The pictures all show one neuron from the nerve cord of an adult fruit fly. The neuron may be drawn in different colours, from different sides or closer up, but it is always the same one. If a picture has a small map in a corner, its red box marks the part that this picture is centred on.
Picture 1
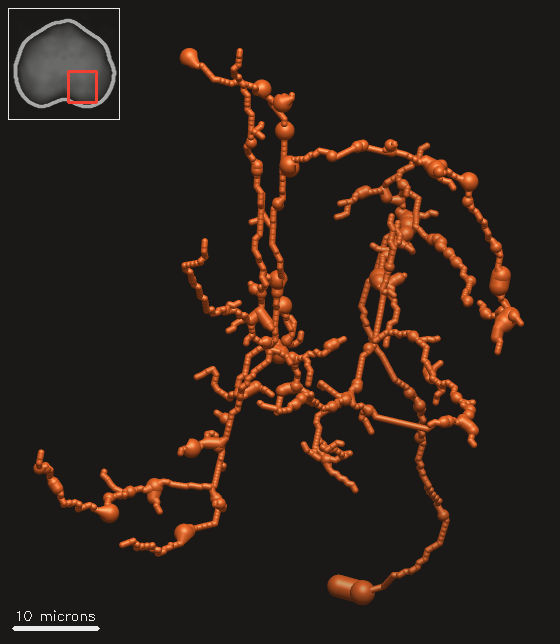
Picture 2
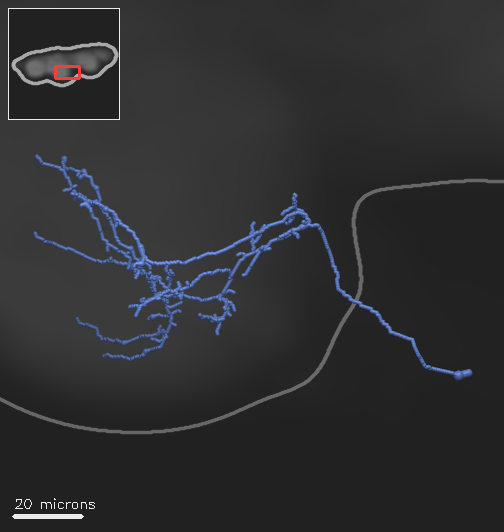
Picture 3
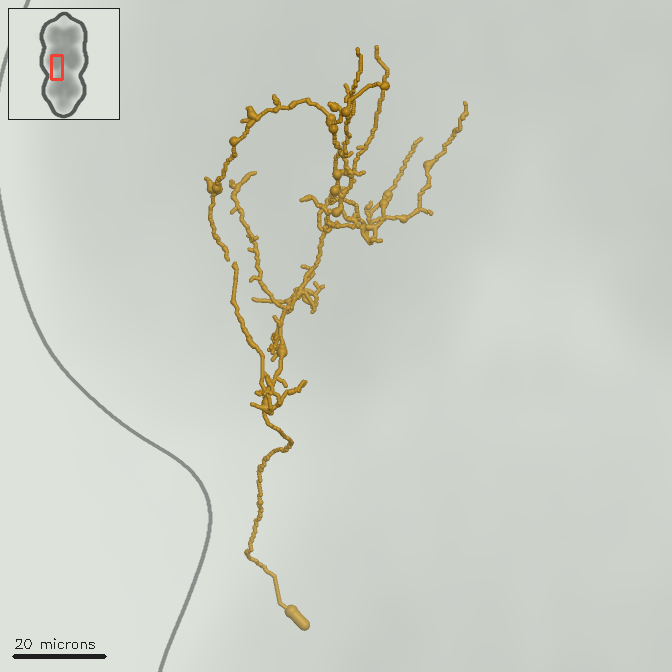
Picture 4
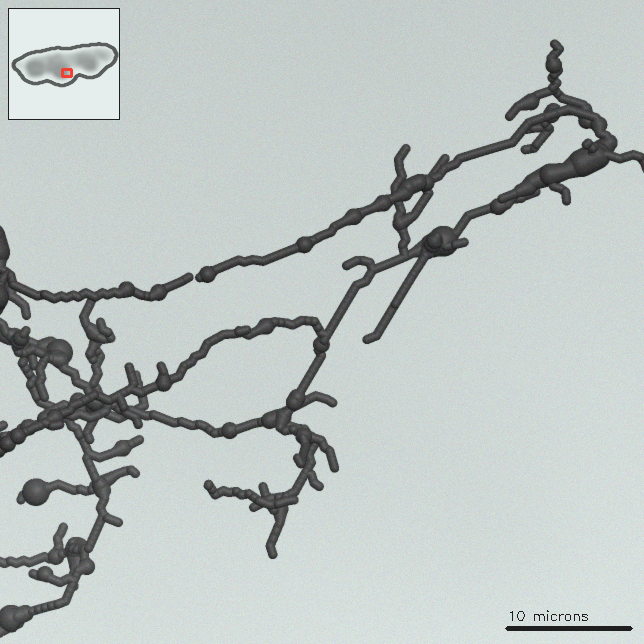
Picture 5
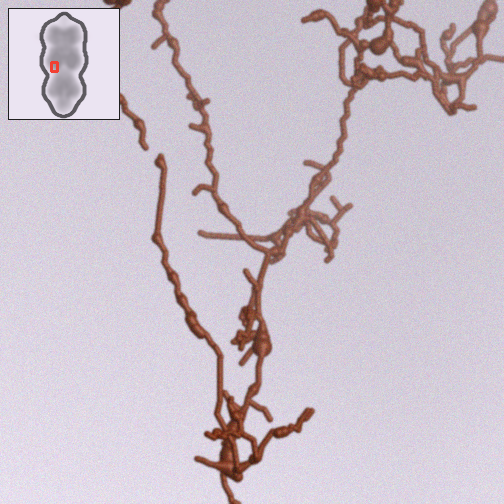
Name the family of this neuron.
hemilineage 20A.22A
